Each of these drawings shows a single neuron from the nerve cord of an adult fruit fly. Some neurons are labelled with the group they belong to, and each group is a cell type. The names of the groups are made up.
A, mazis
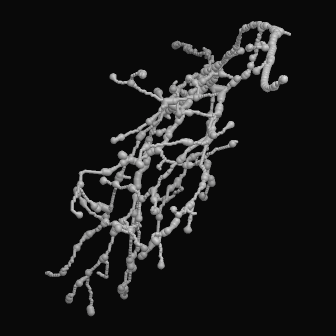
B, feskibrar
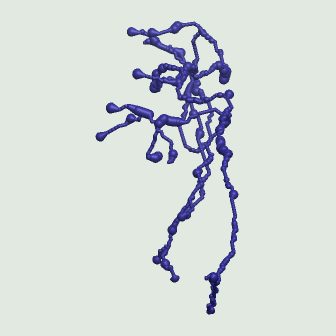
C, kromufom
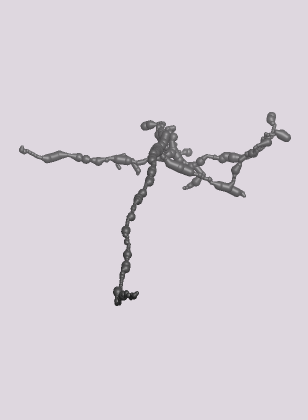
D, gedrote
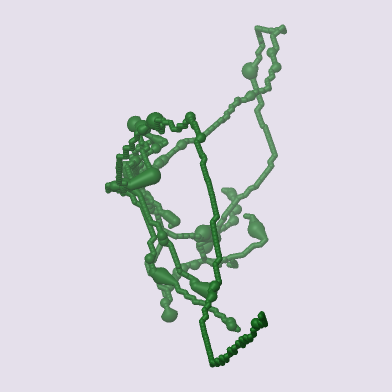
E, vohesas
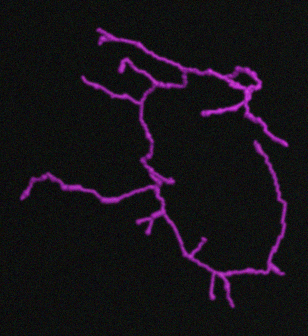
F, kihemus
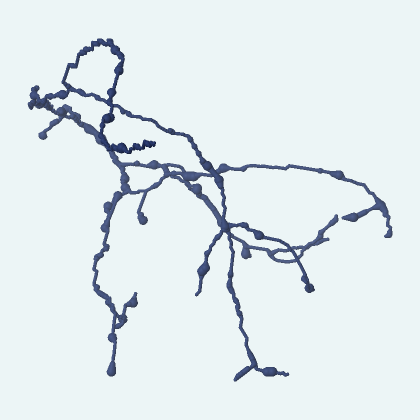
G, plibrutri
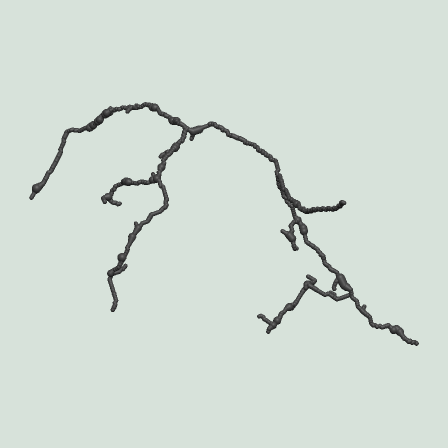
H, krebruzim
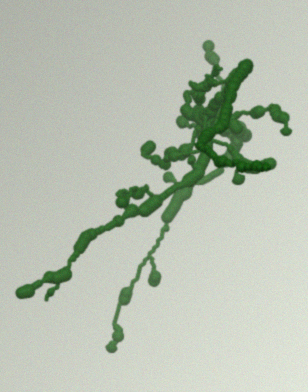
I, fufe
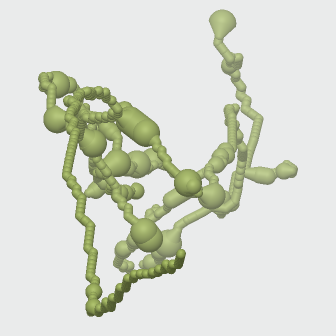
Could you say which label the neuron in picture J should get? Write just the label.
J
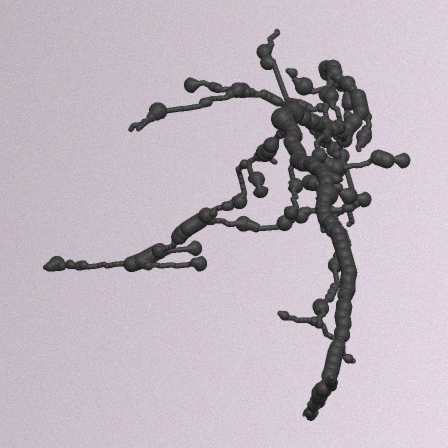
feskibrar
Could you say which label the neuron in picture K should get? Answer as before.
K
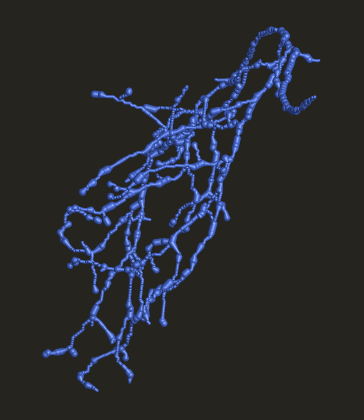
mazis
